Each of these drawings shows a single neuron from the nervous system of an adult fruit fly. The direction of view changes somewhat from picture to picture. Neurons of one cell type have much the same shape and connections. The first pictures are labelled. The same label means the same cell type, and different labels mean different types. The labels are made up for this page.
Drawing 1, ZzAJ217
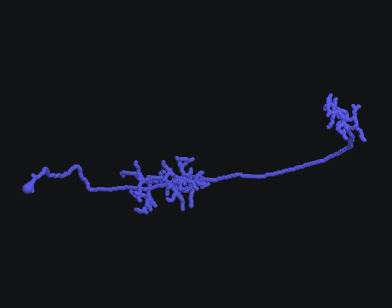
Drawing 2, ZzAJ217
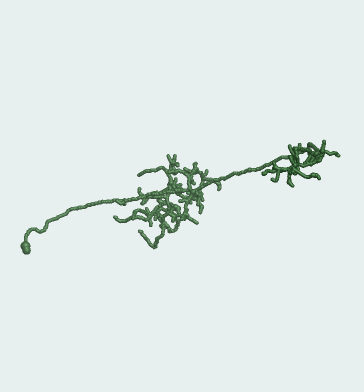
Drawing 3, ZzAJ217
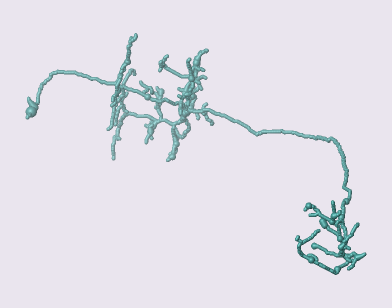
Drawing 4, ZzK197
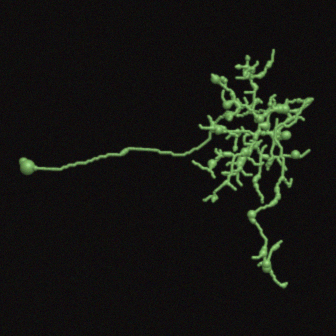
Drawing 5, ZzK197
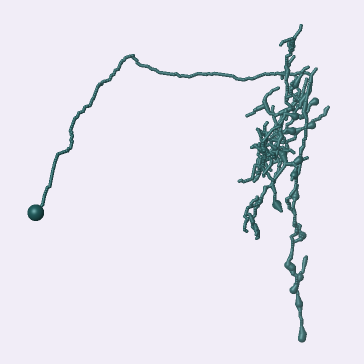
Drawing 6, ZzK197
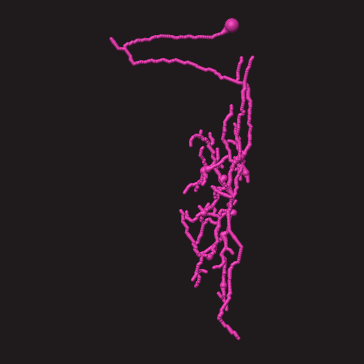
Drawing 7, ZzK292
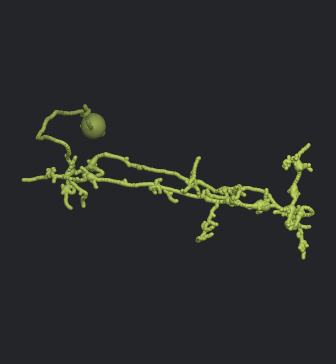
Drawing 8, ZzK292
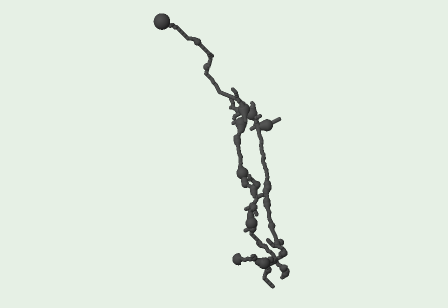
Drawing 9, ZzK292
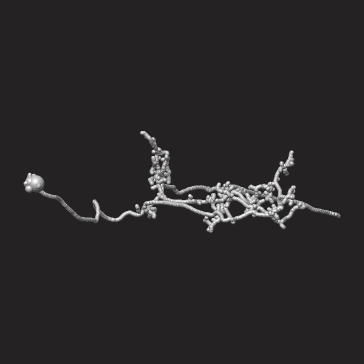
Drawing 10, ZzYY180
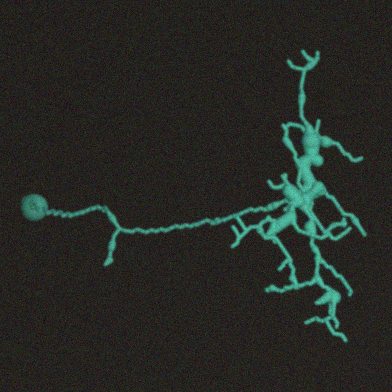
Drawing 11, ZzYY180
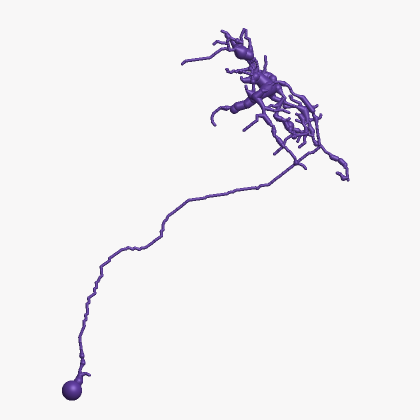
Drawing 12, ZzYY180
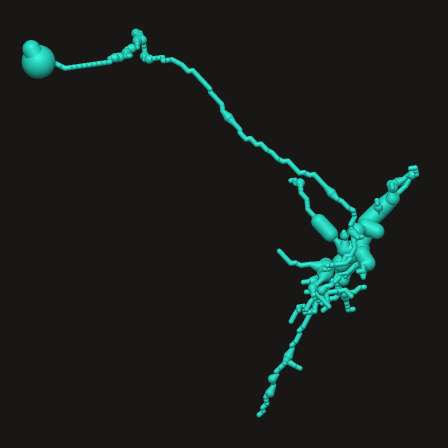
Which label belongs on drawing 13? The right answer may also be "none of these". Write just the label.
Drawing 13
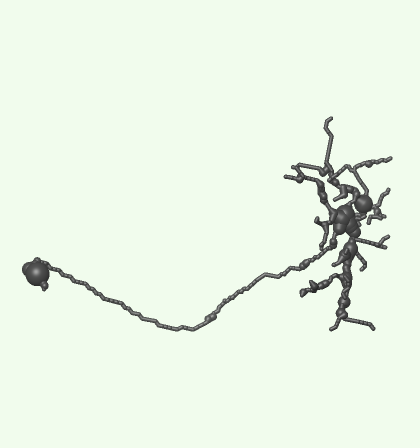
ZzYY180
